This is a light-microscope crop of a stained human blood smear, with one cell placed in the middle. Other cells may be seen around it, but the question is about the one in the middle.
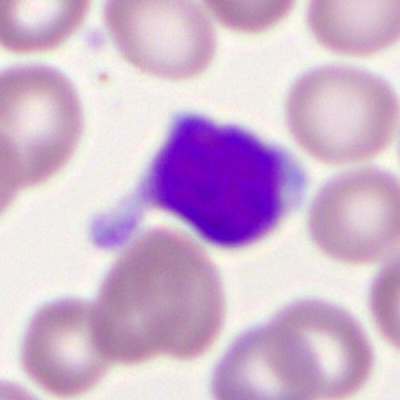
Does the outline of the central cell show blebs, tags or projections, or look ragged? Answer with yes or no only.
Yes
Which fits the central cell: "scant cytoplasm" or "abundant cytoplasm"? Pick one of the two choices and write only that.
Scant cytoplasm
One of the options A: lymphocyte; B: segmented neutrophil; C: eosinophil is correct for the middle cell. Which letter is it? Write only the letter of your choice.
A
